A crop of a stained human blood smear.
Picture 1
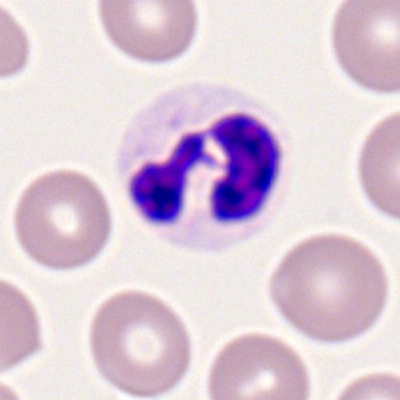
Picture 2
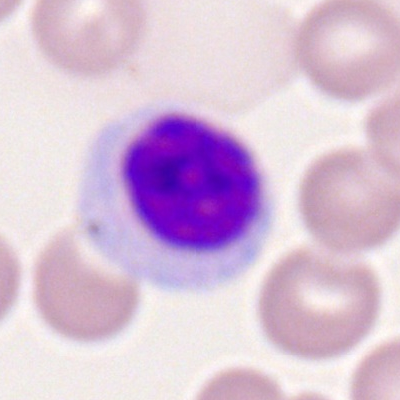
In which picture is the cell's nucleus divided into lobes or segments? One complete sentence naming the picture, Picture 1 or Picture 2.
What is divided into lobes is the nucleus of the cell in Picture 1.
